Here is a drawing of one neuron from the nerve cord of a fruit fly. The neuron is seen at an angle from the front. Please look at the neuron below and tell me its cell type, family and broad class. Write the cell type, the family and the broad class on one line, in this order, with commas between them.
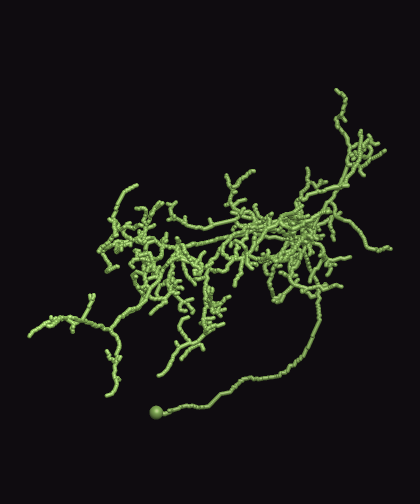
IN05B061, hemilineage 05B, nerve-cord intrinsic neuron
